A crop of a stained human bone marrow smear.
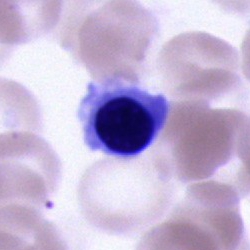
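Erythroblast in a stained human bone marrow smear. The cell outline is irregular and ragged, with small jagged projections at the upper left. The nucleus lies toward the lower right, leaving more cytoplasm on the upper and left sides; its chromatin is dense and very dark purple throughout, and no nucleolus is visible.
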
